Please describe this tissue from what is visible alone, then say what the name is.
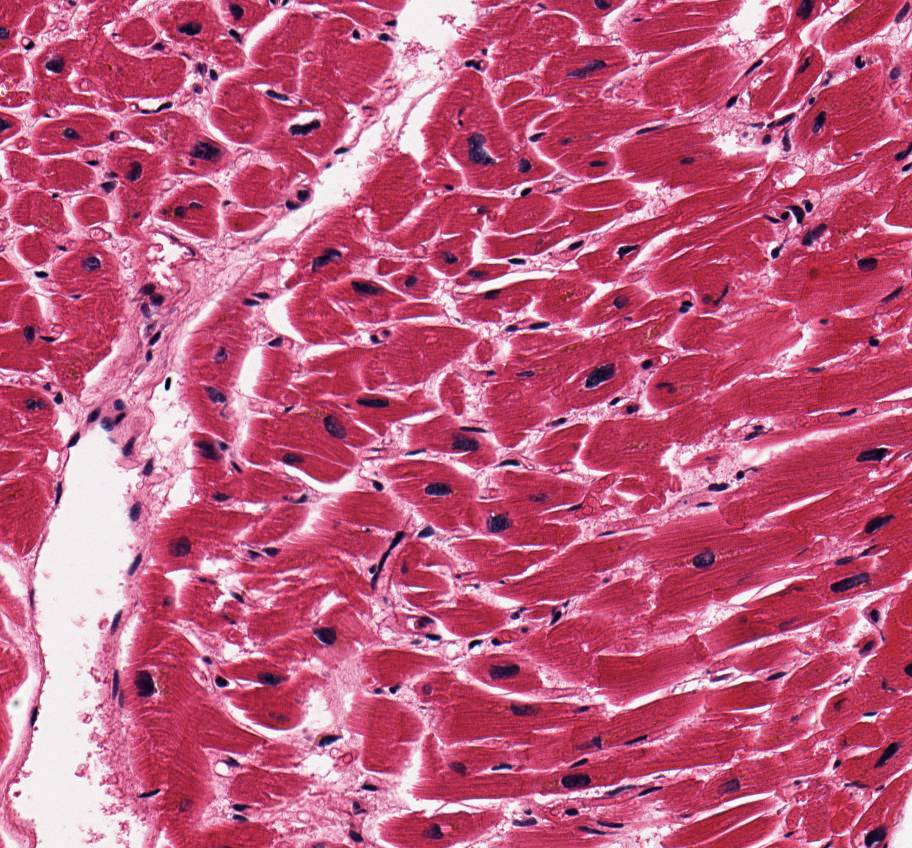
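Deep pink muscle fibres branch and join one another. In the narrow spaces between them lie small, thin, dark, elongated nuclei. Down the left side of the field, a band of pale, loose connective tissue runs beside an empty cleft. The field contains no fat cells. The tissue is the left ventricle of the heart.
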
